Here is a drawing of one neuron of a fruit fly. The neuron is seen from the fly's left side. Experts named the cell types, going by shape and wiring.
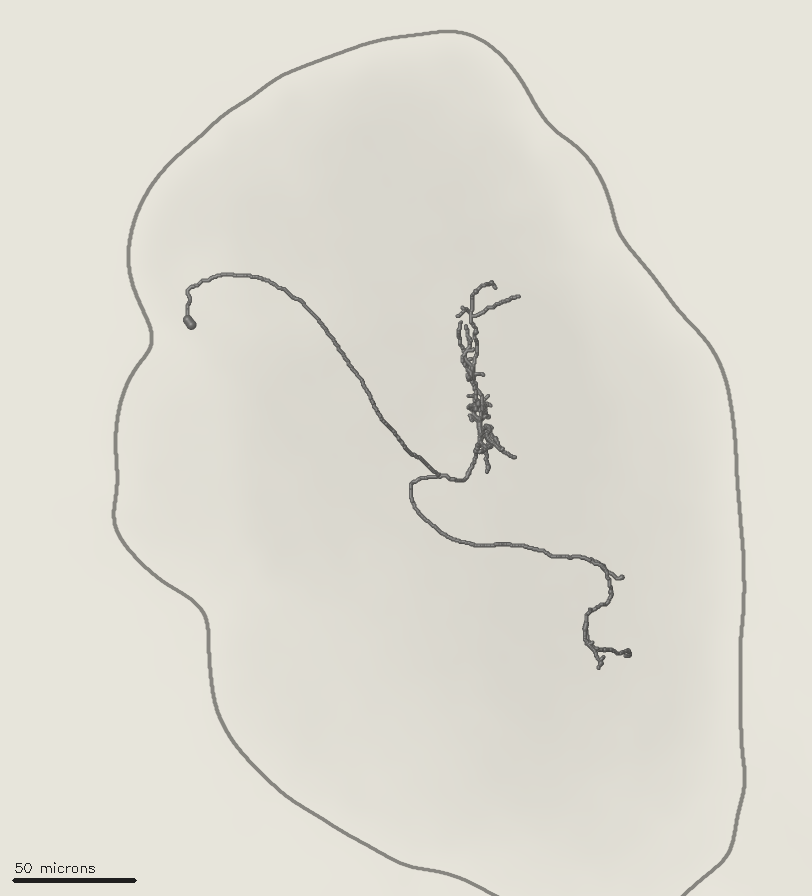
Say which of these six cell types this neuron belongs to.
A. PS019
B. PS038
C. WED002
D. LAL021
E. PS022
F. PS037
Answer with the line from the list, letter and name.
B. PS038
